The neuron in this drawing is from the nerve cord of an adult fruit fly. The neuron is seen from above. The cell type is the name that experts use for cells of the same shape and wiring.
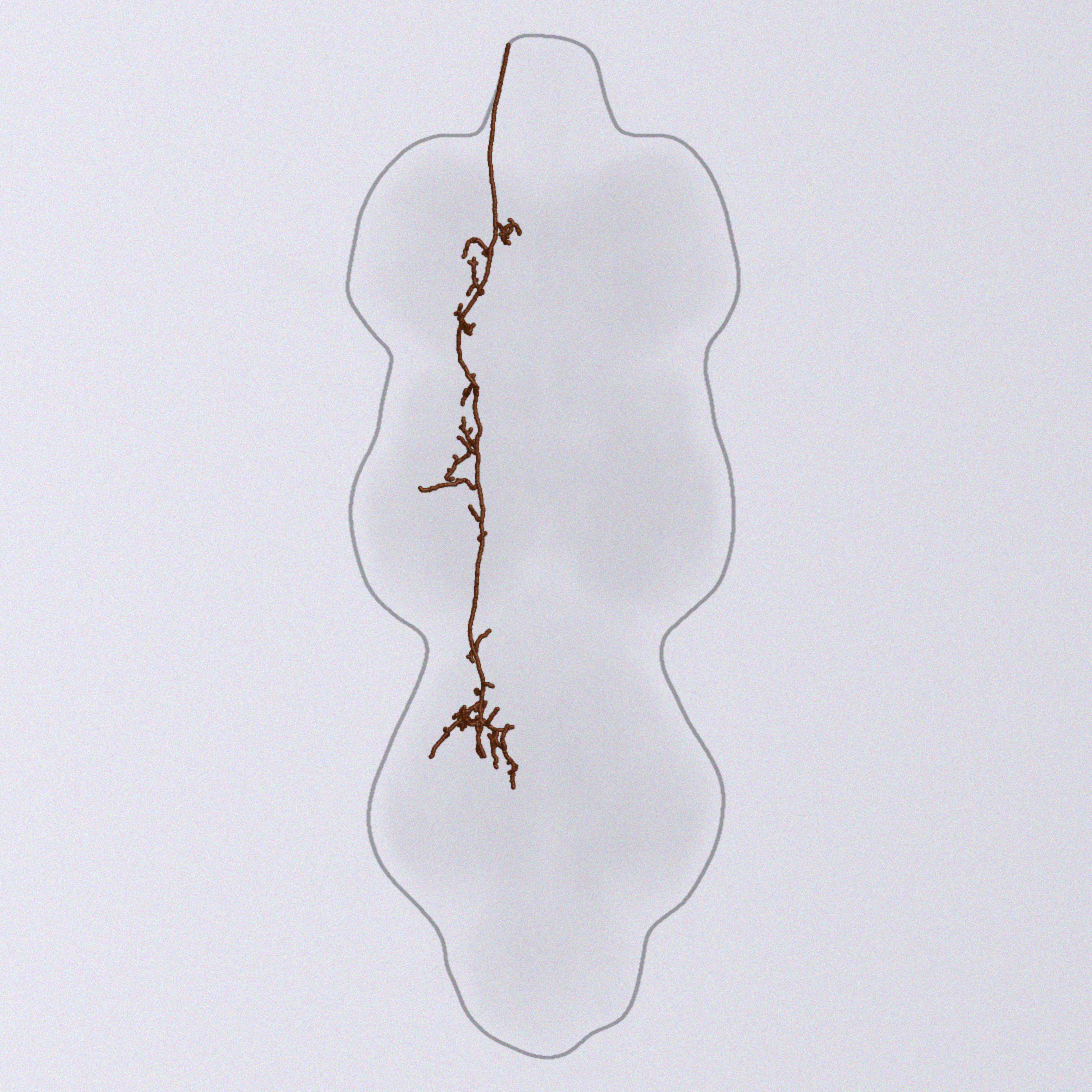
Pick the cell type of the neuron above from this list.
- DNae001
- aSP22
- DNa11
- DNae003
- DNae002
DNa11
